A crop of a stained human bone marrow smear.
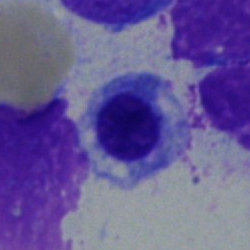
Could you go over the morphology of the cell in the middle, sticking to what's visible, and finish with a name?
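The chromatin is dense and dark purple throughout the nucleus. Pale blue cytoplasm forms a complete rim all around the nucleus. The cell outline is irregular, with small bumps along its lower edge. The cell is an erythroblast.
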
